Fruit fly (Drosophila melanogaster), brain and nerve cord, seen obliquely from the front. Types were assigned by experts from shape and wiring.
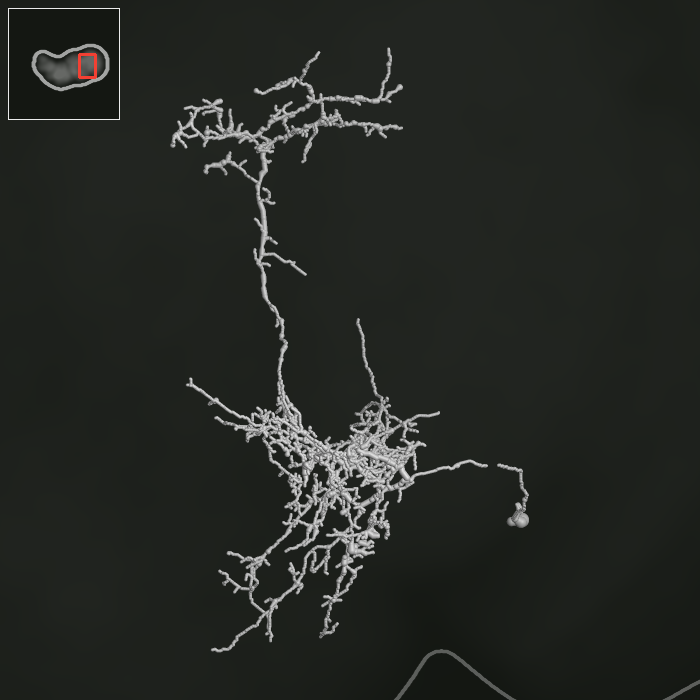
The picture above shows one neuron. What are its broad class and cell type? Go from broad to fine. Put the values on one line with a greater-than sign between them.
central-brain intrinsic neuron > VES002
